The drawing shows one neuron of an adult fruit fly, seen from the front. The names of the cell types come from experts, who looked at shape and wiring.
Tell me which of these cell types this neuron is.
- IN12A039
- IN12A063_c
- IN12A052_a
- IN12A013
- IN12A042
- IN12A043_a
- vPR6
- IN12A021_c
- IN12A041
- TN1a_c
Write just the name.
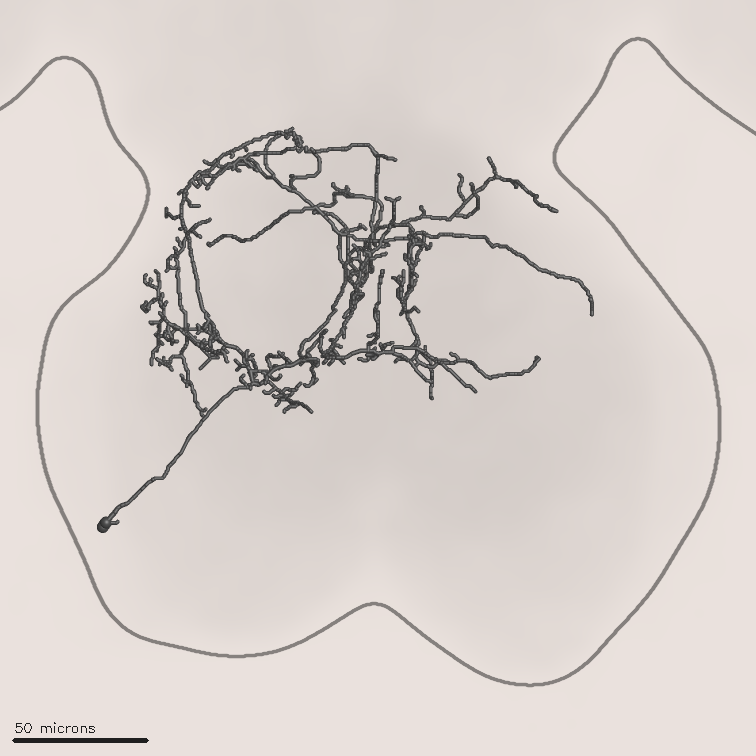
vPR6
